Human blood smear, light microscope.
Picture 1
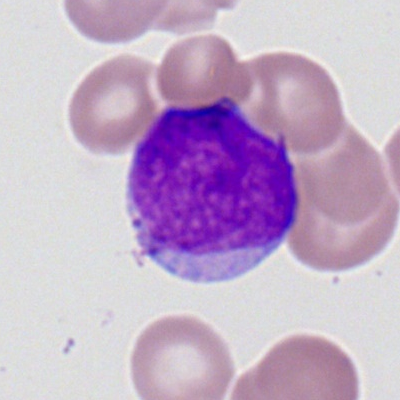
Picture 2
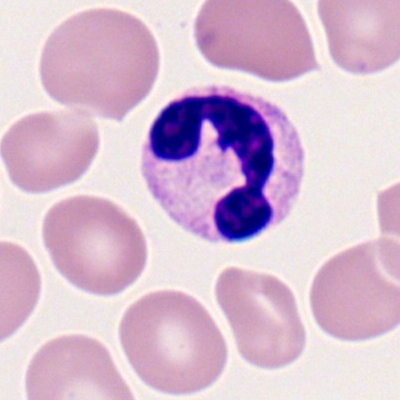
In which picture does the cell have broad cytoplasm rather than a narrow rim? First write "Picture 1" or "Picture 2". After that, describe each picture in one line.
Picture 2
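In picture 1: The nucleus fills most of the cell.
In picture 2: The cytoplasm is pale pinkish-lilac and fills much of the cell.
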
